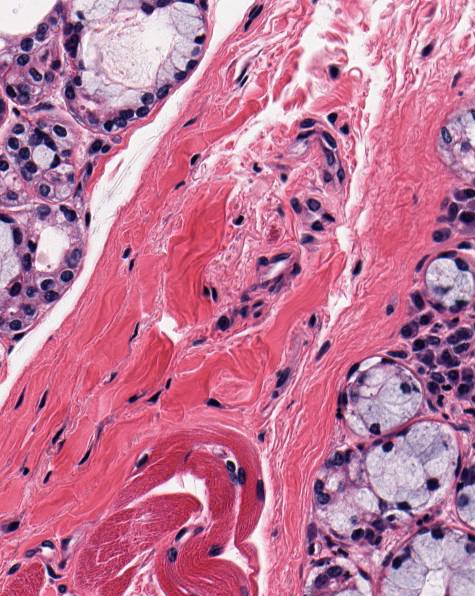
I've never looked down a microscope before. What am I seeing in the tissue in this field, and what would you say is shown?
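A broad band of pink fibrous tissue crosses the field diagonally from lower left to upper right, with glandular tissue on either side. Along the right edge, mucous acini have cells with pale, bubbly grey-blue cytoplasm and flattened nuclei pushed against the base. No fat cells appear anywhere. This is minor salivary gland.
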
